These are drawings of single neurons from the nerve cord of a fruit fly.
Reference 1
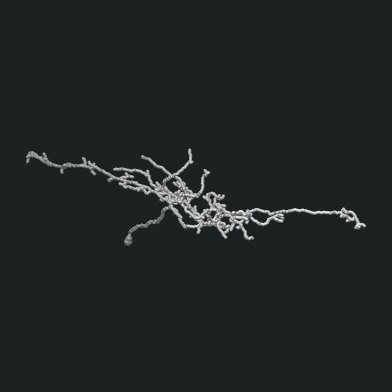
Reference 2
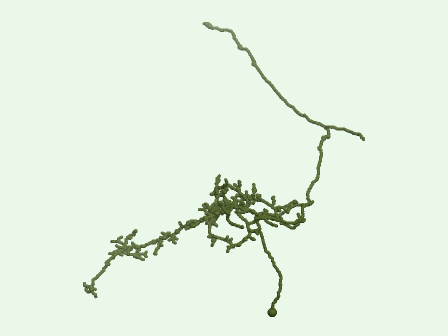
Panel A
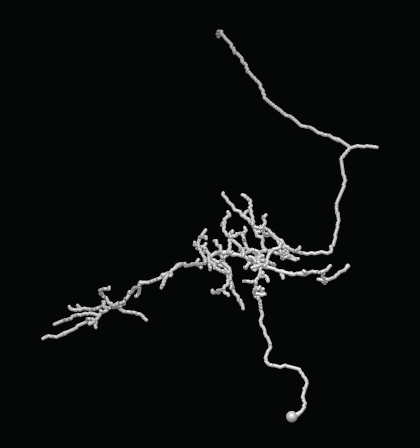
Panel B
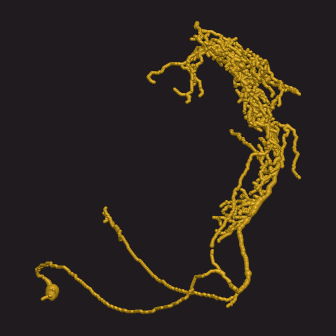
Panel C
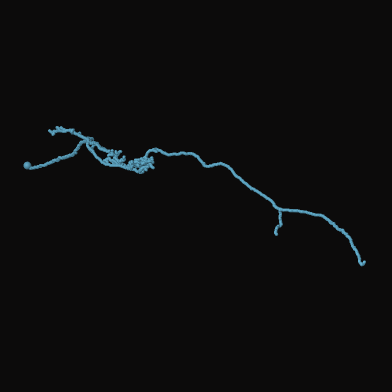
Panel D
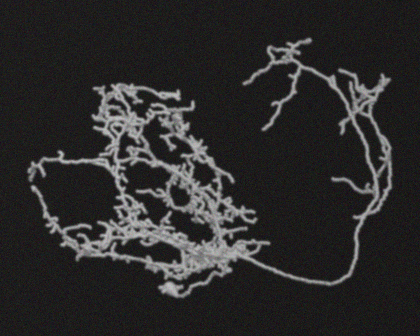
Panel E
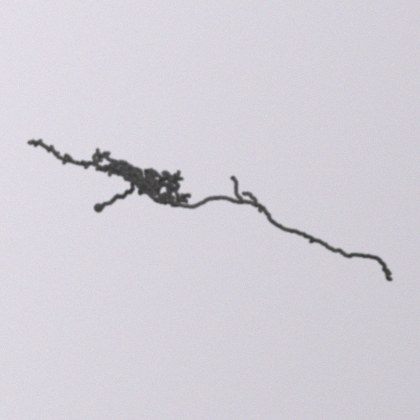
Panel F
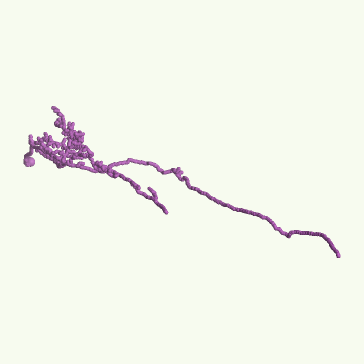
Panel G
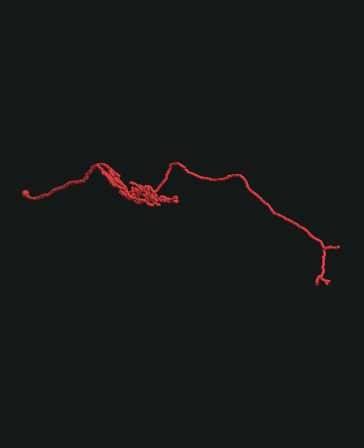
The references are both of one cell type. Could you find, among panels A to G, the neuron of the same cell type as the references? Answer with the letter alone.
A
